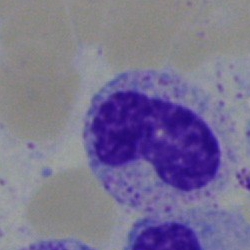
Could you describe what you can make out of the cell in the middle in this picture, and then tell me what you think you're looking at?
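A roughly round outline encloses a kidney-shaped nucleus with a single indentation on its lower side. The cytoplasm is widest in the notch beneath that indentation. Small purple granules are scattered through the cytoplasm. The cell is a band neutrophil.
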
